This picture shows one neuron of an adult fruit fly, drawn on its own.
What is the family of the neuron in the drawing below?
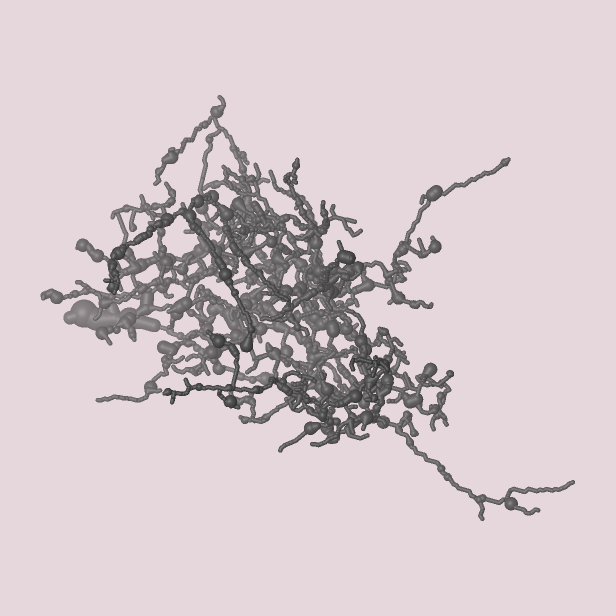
hemilineage LHp1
